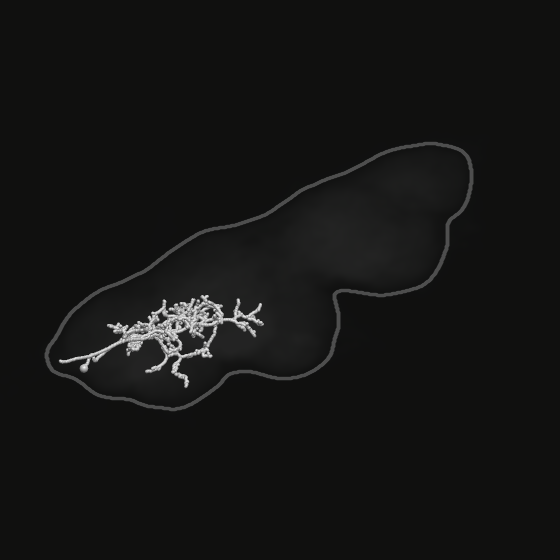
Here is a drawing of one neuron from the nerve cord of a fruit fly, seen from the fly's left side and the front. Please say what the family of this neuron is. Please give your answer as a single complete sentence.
The family of this particular neuron is hemilineage 08B.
